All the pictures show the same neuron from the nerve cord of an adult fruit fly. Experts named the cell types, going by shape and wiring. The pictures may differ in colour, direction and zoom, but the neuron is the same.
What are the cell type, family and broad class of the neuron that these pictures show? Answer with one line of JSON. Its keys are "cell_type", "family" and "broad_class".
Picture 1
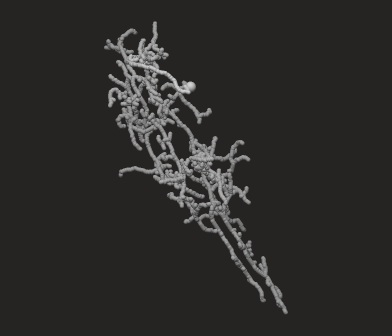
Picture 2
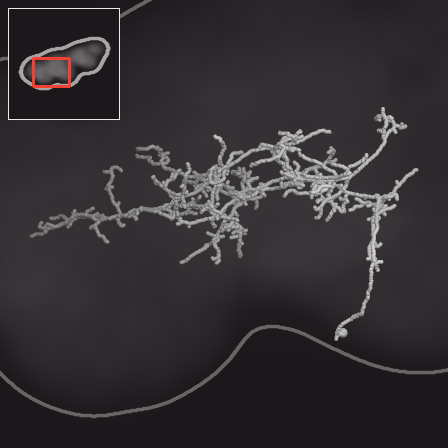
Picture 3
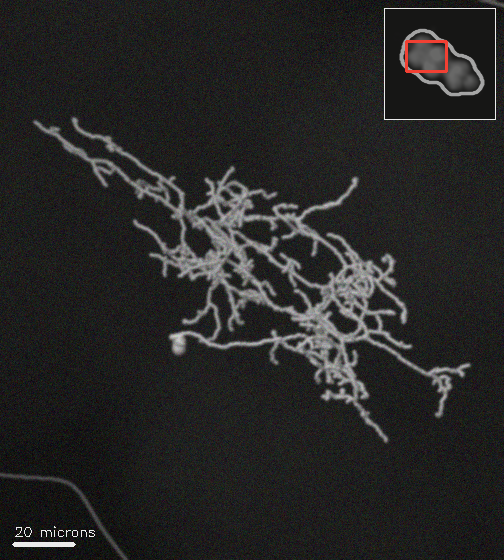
{"cell_type": "IN05B061", "family": "hemilineage 05B", "broad_class": "nerve-cord intrinsic neuron"}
